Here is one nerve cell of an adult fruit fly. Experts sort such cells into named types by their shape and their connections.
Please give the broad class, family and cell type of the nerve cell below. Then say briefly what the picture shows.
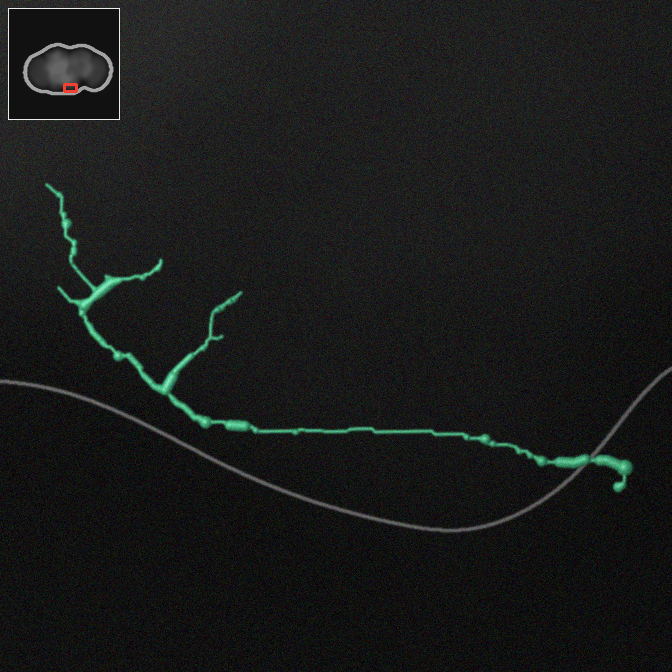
It is a sensory neuron entering the nerve cord. Its family is called class gustatory. Its cell type is LgLG3. It has a dozen or fewer branch ends. As drawn here it is wider than it is tall.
